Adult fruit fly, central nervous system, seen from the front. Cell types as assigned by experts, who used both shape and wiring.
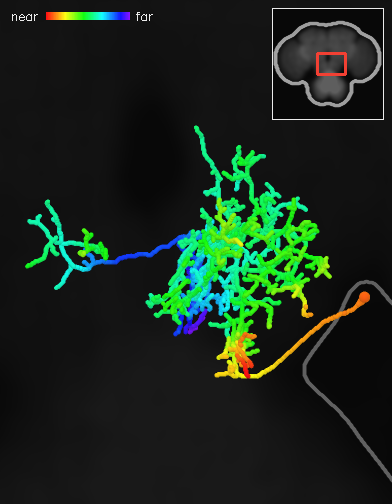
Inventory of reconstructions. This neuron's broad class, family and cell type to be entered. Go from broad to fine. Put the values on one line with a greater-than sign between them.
central-brain intrinsic neuron > hemilineage LB6 > GNG529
